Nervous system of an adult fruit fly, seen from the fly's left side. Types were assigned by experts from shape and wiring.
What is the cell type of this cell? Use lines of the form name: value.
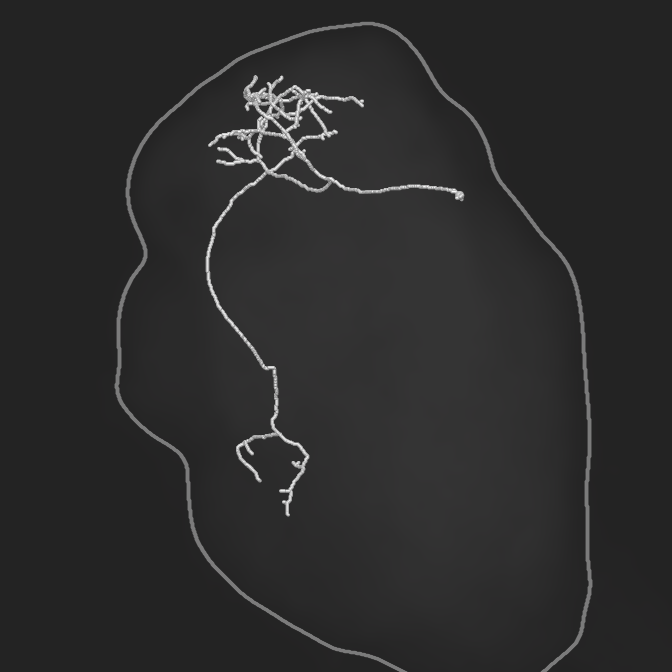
cell type: SMP258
